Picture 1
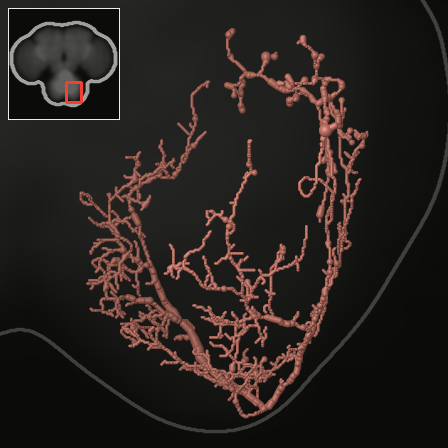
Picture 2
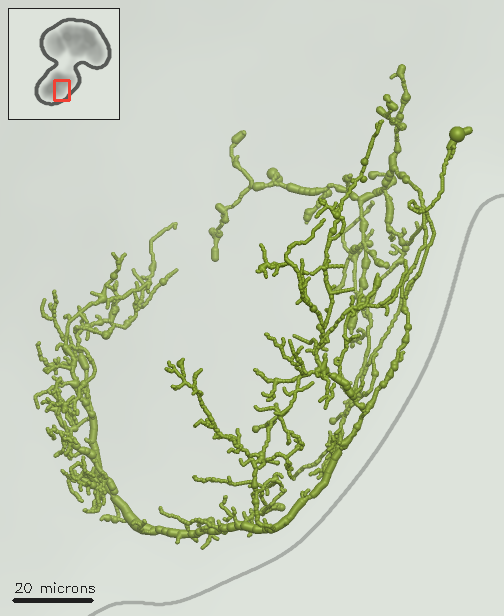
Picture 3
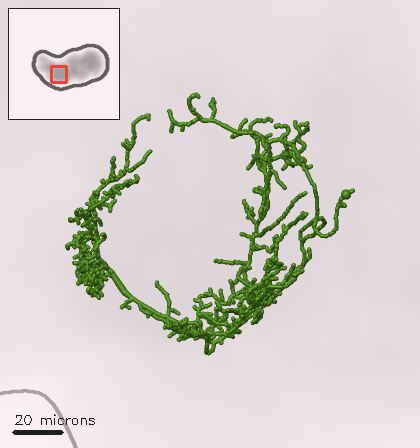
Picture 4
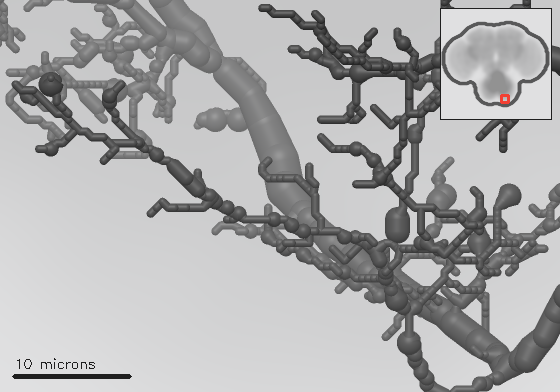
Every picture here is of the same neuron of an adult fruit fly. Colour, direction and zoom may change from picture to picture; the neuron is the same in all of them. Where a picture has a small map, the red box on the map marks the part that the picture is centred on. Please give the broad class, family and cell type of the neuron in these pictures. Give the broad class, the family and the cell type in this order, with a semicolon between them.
nerve-cord intrinsic neuron; hemilineage 08A; IN08A012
